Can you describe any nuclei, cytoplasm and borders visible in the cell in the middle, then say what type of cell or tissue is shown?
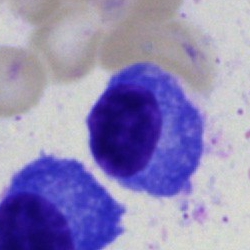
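Off-centre, toward the left side of the cell, lies the nucleus. Cytoplasm adjacent to the nucleus is paler than at the cell edge, and no distinct granules are seen. The outline is irregular, with a slightly bumpy edge. It is a plasma cell.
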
